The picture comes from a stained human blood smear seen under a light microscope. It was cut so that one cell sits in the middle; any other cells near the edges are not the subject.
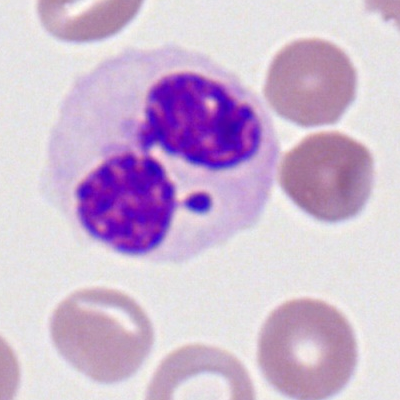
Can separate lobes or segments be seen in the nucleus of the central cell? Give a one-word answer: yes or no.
Yes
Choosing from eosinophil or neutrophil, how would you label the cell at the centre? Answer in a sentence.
On this slide crop, the central cell is a neutrophil.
